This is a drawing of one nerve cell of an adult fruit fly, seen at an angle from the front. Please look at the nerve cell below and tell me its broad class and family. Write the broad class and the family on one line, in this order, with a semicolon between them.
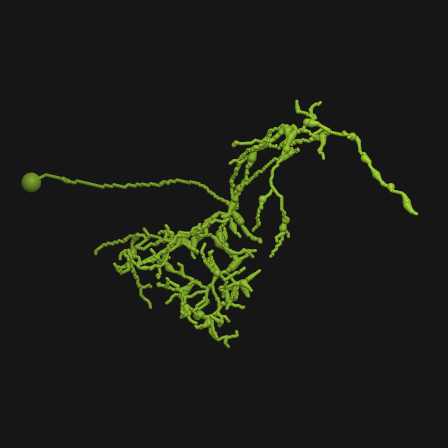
central-brain intrinsic neuron; hemilineage SLPp&v1_posterior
